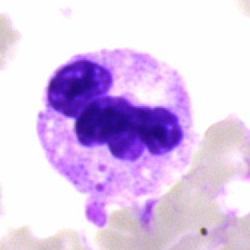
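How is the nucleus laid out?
In several lobes, each joined to the next; one sits at the upper left, the others run in a row to the right.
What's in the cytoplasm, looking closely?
Fine purple granules, scattered throughout.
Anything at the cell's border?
A small purple bleb protruding from the lower edge.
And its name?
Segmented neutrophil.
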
